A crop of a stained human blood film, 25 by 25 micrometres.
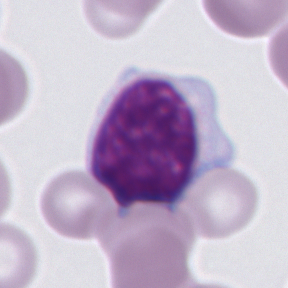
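Large granular lymphocyte, sitting in the middle of the smear. Its cytoplasm is very pale, just faintly bluish-grey, and most of it lies on the upper right side of the nucleus. You won't pick out any distinct nucleoli in the nucleus. And there are no granules to be seen in the cytoplasm.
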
